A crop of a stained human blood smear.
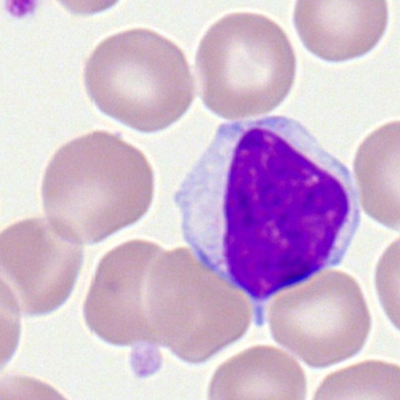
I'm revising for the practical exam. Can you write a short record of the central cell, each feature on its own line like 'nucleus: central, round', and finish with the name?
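Outline: angular, not smoothly round
Nucleus: toward the right side
Chromatin: dark purple, coarsely clumped
Tail: short, thin, projecting from the bottom
Name: lymphocyte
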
